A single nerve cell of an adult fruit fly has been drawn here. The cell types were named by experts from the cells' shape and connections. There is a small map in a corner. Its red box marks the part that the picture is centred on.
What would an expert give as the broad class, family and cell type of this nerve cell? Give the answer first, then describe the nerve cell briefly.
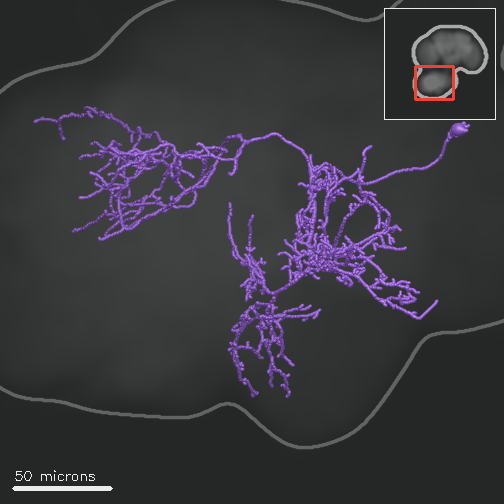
This is a nerve-cord intrinsic neuron. Its family is hemilineage 18B. Its cell type is IN18B017. By the scale bar it is about 250 microns wide in this view. The picture shows dozens of branch ends.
